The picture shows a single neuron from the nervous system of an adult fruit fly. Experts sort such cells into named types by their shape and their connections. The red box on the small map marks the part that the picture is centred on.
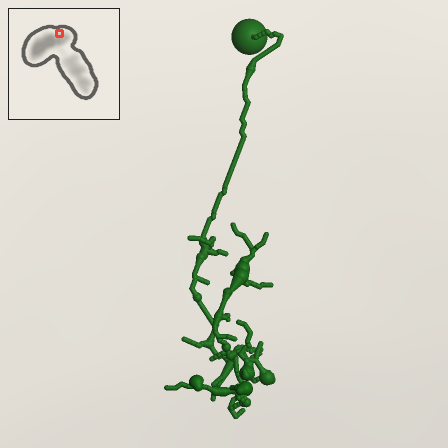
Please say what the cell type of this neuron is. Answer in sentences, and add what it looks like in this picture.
Its cell type is Dm2. Its broad class is optic-lobe intrinsic neuron. It lies in the brain. The cell body can be seen at the top of the picture.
